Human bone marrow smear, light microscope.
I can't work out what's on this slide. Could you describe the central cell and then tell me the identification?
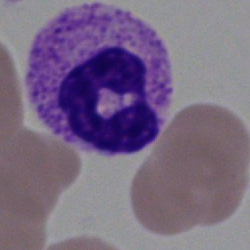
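The nucleus forms a closed ring enclosing a pale central space, and no nucleoli are visible within it. The cytoplasm is abundant and pale pinkish-lilac, and no vacuoles are seen in it. This cell is a segmented neutrophil.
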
